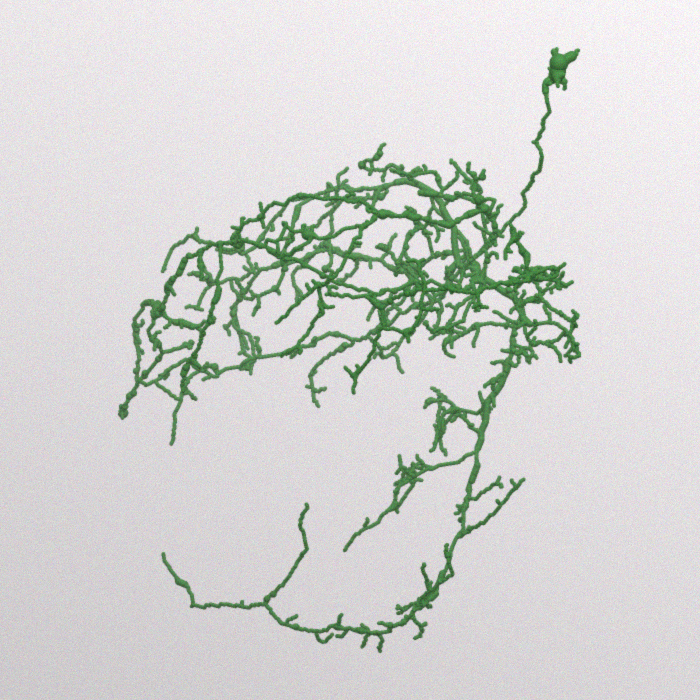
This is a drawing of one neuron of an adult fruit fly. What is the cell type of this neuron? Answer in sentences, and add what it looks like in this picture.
Its cell type is IN20A.22A005. This is a nerve-cord intrinsic neuron. The cell body is at the upper right of the picture. More than a hundred branch ends can be seen.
